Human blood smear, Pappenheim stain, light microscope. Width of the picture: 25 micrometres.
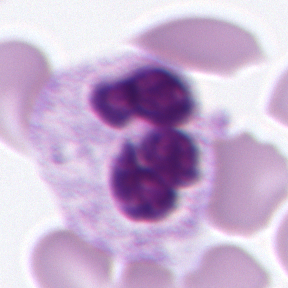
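Segmented neutrophil, the nucleated cell at the centre of a stained peripheral blood smear. Nucleus divided into several distinct lobes. Chromatin dense, dark purple. Cytoplasm pale pinkish-lilac, filled with fine lilac granules.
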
